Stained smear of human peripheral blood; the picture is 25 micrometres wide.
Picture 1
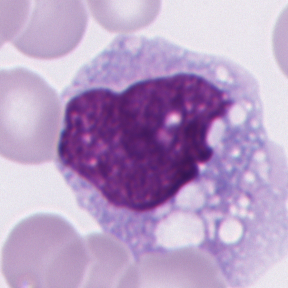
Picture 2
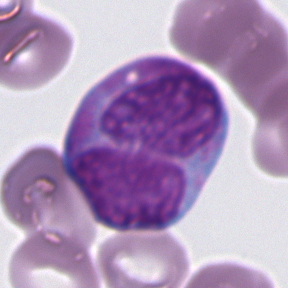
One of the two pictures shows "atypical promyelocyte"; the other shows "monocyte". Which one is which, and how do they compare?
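Picture 1 shows a monocyte; picture 2 shows an atypical promyelocyte. Nuclear shape first: in picture 1 the nucleus is irregular, with a notch cut into its right side, whereas in picture 2 a pale cleft divides it into an upper and a lower part. Position and extent next: the monocyte's nucleus lies off-centre toward the left of the cell and measures about 16 by 12 micrometres, while the nucleus of the atypical promyelocyte takes up most of its cell. Chromatin: in picture 2 it is purple and forms a lacy network with small pale gaps. Cytoplasm last: the monocyte holds fine, dust-like lilac granules and many clear round vacuoles, mainly in the right half, but the atypical promyelocyte has a single small clear spot, at the top of the cell.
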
